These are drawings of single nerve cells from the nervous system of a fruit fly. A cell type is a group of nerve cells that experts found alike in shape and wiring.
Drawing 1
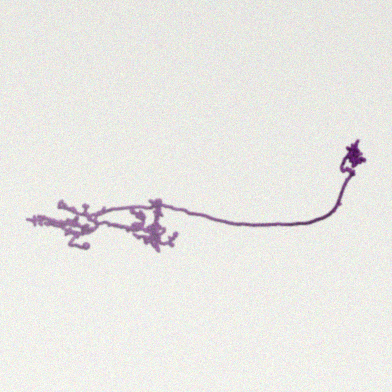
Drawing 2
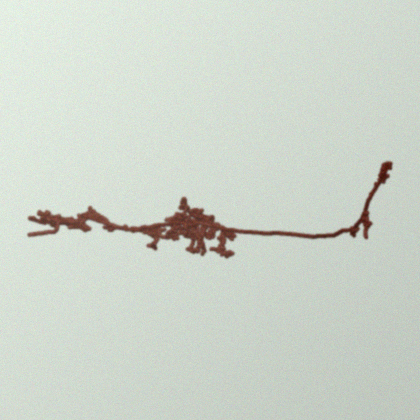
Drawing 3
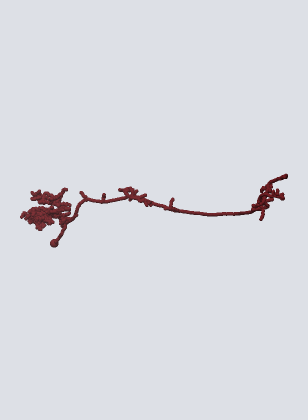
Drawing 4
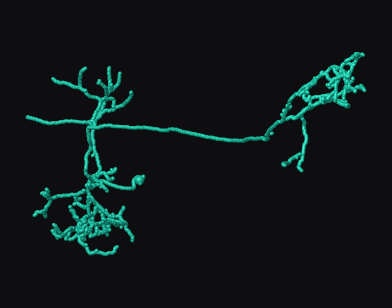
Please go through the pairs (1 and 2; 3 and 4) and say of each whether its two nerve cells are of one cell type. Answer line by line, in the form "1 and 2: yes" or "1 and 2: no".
1 and 2: yes
3 and 4: yes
